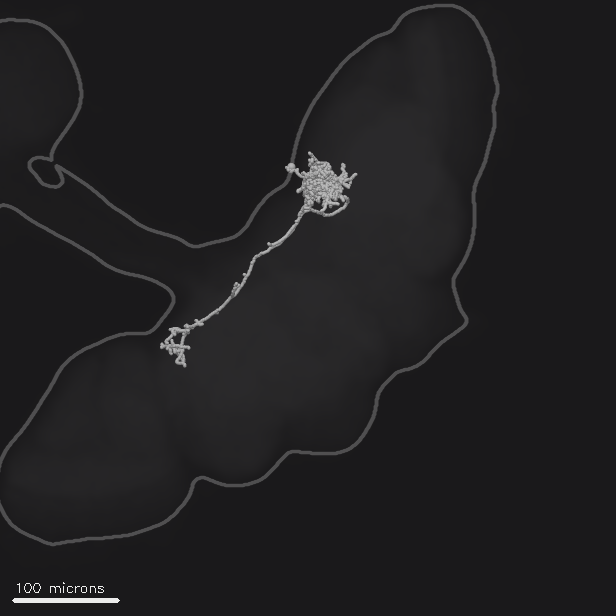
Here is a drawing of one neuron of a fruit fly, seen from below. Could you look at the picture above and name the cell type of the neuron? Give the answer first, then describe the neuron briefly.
Its cell type is PLP248. It is a central-brain intrinsic neuron. It is in the brain and does not reach the nerve cord. The cell body can be seen at the top of the picture. From top to bottom in the picture it spans about 200 microns.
